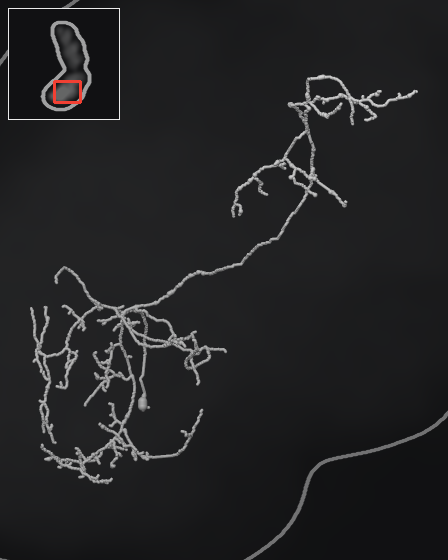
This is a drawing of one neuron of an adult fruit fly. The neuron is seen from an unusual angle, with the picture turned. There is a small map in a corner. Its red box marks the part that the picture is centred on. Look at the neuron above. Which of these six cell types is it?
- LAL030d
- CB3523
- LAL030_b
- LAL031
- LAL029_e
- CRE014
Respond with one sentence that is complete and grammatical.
The neuron belongs to cell type CRE014.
